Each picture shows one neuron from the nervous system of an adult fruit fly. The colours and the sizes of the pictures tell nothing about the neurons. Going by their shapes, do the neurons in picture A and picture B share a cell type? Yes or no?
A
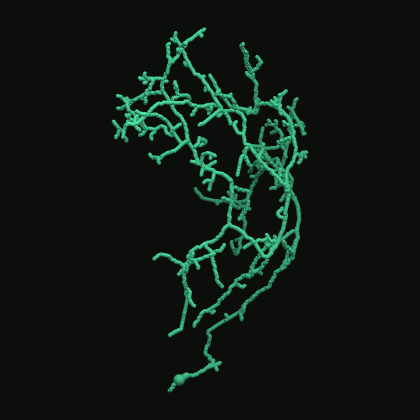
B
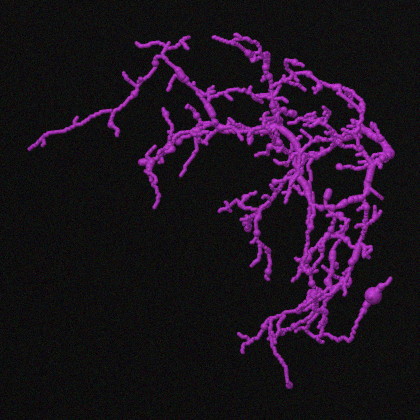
yes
